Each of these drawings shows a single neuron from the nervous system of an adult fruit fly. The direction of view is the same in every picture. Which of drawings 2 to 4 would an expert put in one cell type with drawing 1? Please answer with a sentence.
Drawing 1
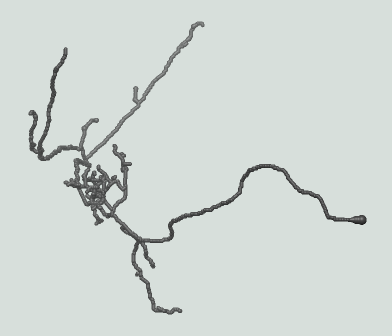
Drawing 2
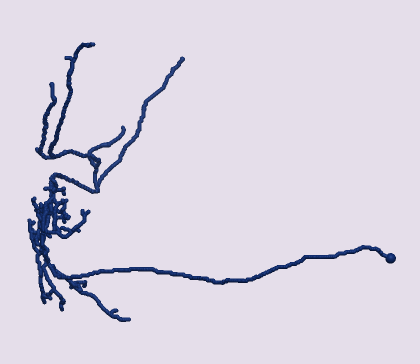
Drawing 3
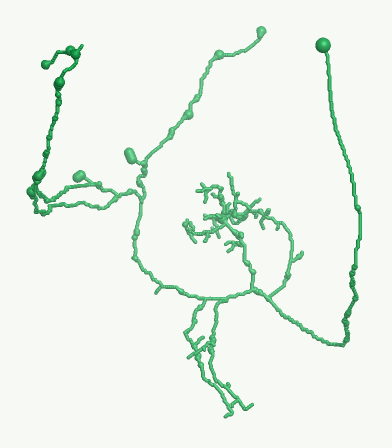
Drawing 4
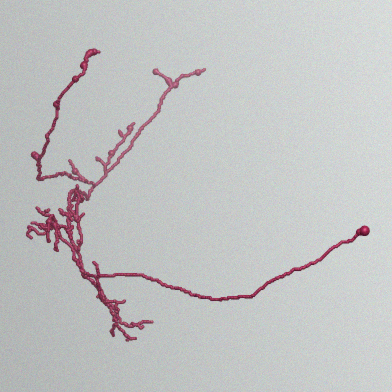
Drawing 3 and drawing 4 are of the same cell type.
